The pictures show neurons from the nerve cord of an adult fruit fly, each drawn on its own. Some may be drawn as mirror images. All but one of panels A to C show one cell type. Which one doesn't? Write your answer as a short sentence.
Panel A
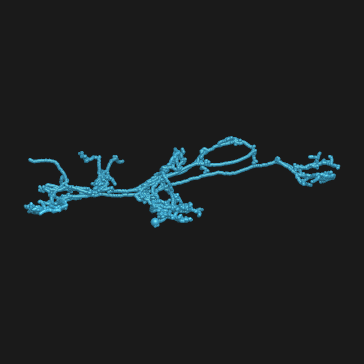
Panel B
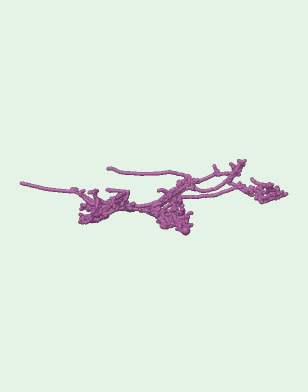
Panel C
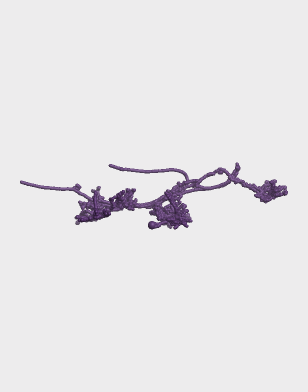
Panel A shows a neuron of another cell type.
